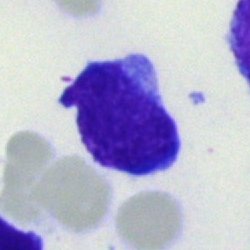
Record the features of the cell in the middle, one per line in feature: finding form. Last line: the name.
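Outline: irregular, I'd say, with a pointed extension at the upper left
Nucleus: deep purple, filling nearly the whole cell
Cytoplasm: very little left over
Pale zone: bluish, at the upper right
Chromatin: finely granular, no large dark clumps that I can see
Verdict: blast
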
